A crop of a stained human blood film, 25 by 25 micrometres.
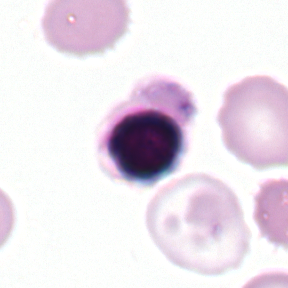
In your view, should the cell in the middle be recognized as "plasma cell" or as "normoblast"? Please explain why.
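It is a normoblast. The nucleus is round, about 6 micrometres across, and sits off-centre toward the lower left of the cell. Its chromatin is very dark and dense, with little internal structure visible. Around most of the nucleus the cytoplasm forms only a narrow rim. At the upper right, a pale rounded lobe bulges out from the cell.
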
